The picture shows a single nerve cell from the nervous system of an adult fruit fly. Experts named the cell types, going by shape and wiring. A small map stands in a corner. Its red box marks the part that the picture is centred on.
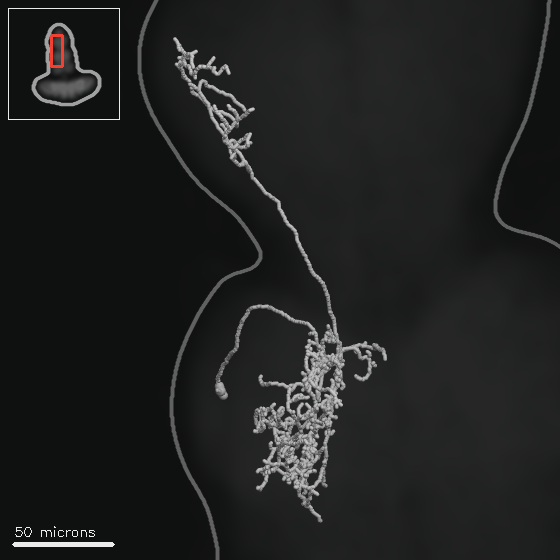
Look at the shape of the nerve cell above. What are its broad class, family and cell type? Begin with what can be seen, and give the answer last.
From top to bottom in the picture it spans about 250 microns. Dozens of branch ends can be seen. Its broad class is nerve-cord intrinsic neuron. The family is hemilineage 11A. It is of cell type IN11A003.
